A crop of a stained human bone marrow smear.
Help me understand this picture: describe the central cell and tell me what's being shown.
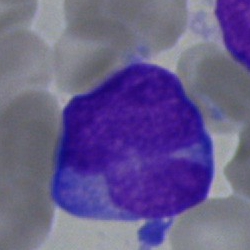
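Looking at the outline first, it is irregular and somewhat angular rather than round. The nucleus fills most of the cell, leaving a narrow rim of cytoplasm that is widest at the lower left. I see no granules in that cytoplasm. So this is a blast.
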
